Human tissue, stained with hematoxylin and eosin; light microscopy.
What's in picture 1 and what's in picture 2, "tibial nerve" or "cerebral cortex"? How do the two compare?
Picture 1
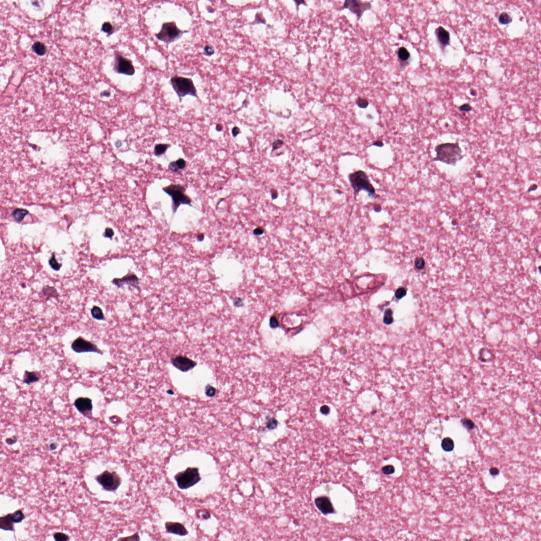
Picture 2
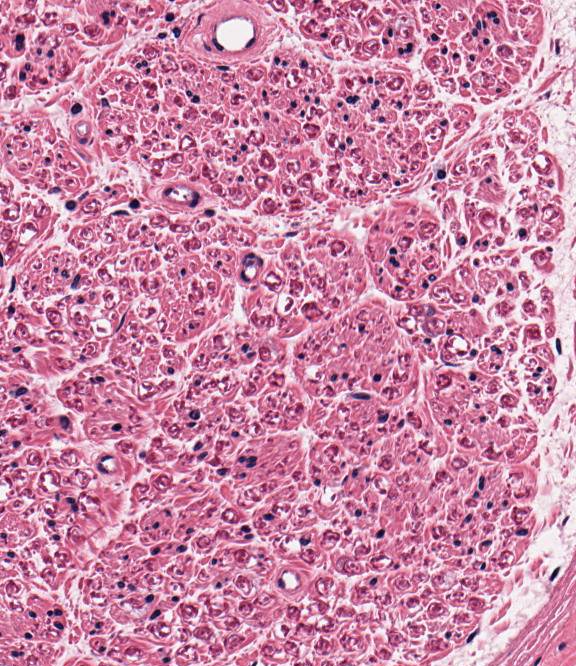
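That's cerebral cortex in picture 1 and tibial nerve in picture 2. The cortex is a finely granular pink background with cells scattered singly, and no epithelium, glands or fat anywhere. Many of its cells have dark, angular, shrunken-looking nuclei, each in a clear empty space, with small round dark nuclei with little cytoplasm scattered among them.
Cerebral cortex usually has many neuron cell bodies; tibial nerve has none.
The nerve is full of small round fibre profiles cut in cross-section and grouped into irregular lobules by thin pink septa; many show a central pink dot inside a pale ring.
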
